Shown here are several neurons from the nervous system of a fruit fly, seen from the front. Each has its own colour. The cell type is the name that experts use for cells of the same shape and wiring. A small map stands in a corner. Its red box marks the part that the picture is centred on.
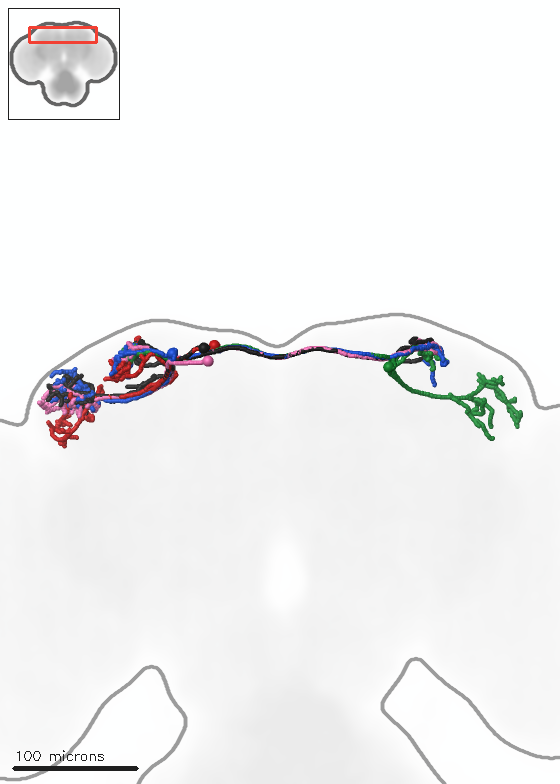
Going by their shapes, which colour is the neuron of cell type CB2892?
red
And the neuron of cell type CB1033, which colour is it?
black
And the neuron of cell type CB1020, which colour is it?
blue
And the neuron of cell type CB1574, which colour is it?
green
